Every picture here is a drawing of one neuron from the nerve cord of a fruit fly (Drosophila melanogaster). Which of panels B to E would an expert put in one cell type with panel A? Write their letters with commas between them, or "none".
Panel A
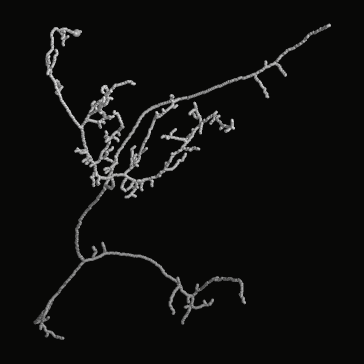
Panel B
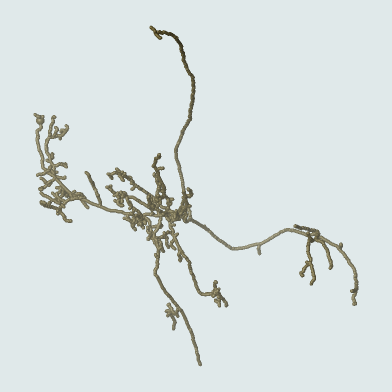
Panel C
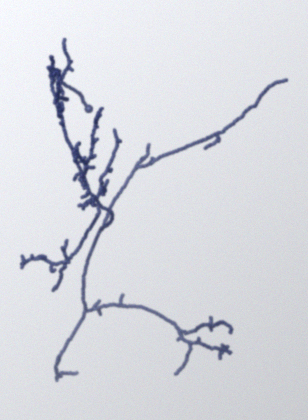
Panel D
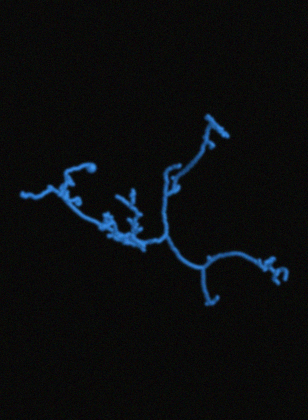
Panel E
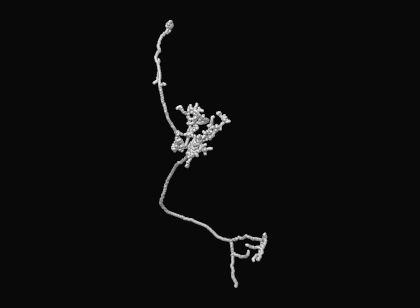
C, D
